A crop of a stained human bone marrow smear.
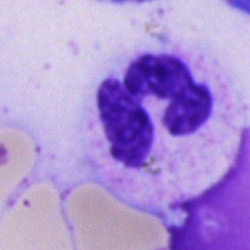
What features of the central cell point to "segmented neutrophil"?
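First, the nucleus: a curved chain of lobes bends around a pale central gap.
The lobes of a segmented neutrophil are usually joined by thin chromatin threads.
Second, the chromatin: dark purple and densely clumped. Third, the cytoplasm: plentiful and pale pinkish-lilac.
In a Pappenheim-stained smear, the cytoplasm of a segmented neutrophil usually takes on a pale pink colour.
The pale pinkish-lilac tone here agrees with that. Last, the granules: fine and pinkish-violet, scattered through the cytoplasm.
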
